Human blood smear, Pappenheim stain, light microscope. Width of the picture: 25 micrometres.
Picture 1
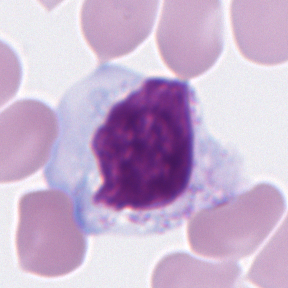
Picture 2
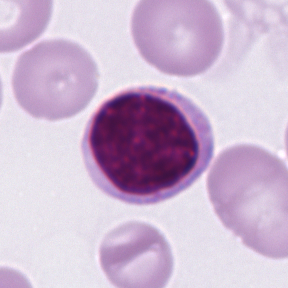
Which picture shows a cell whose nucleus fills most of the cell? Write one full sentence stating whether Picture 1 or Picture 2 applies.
The cell shown in picture 2 is mostly filled by its nucleus.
